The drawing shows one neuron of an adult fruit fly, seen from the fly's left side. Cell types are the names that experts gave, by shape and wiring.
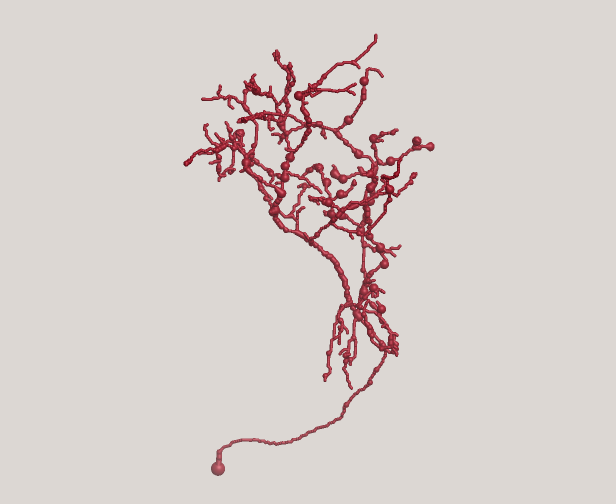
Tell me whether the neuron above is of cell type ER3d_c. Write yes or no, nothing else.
no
